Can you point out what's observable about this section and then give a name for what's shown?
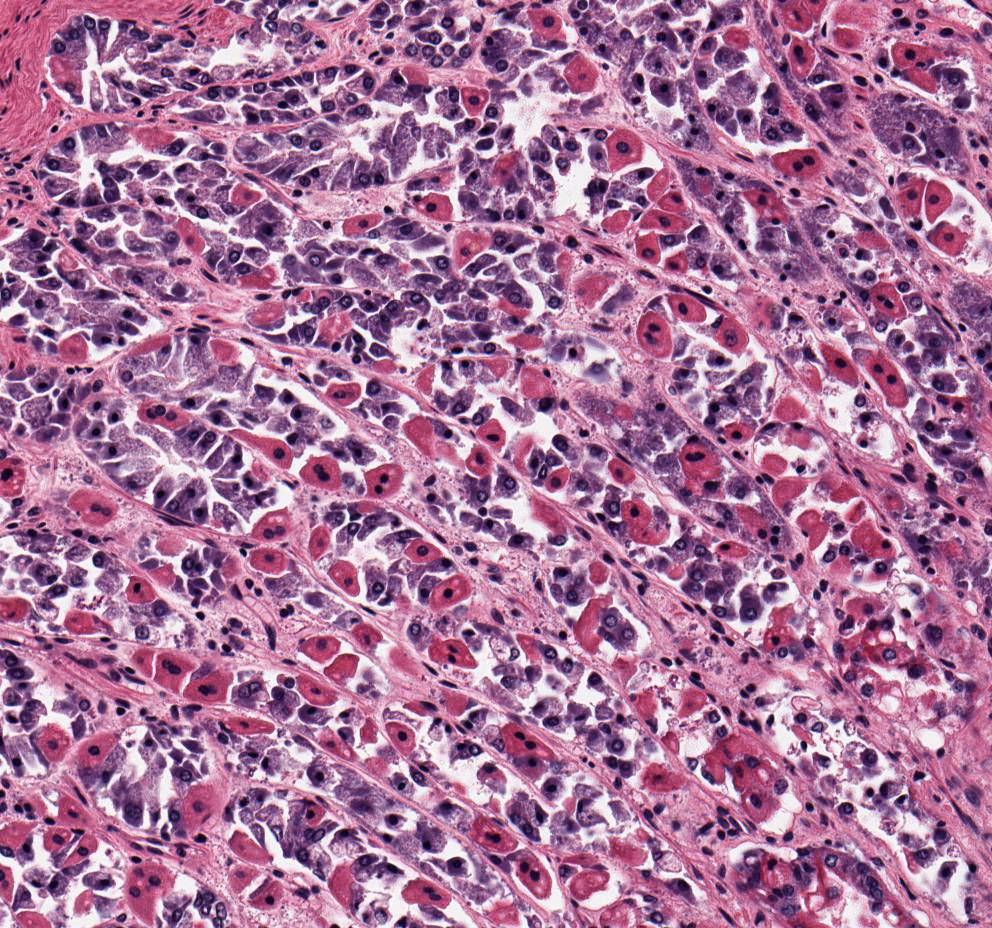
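Parietal cells with bright pink cytoplasm are scattered along the glands throughout the field. Between glands lie only thin pink stromal strands with small dark nuclei. Dense pink fibrous tissue forms a band in the top left corner; fat cells are absent. This is stomach.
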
